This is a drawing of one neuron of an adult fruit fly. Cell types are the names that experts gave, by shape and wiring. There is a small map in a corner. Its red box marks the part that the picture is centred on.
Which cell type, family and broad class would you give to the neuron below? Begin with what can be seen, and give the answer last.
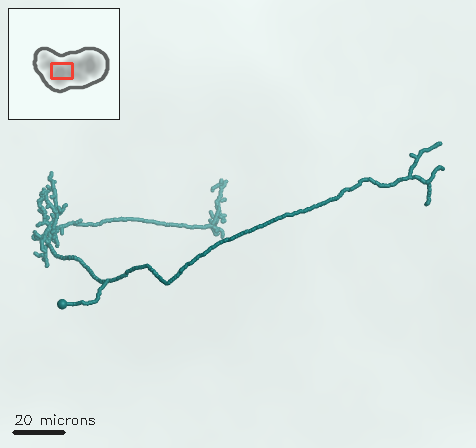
From left to right in the picture it spans about 170 microns. In this view it is more than twice as wide as it is tall. The cell type is LLPC2. Its family is LLPC. Its broad class is visual projection neuron.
